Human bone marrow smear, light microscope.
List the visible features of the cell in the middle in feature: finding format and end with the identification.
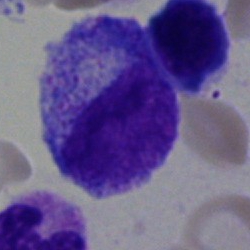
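Outline: round to slightly oval
Nuclear position: off-centre, filling the lower right part of the cell
Nuclear form: a single unlobed mass
Chromatin: deep purple, finely textured rather than coarsely clumped
Name: promyelocyte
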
